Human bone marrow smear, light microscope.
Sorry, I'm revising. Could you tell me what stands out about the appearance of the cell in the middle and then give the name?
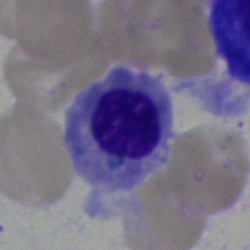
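Edge irregular, with small blunt bumps. Nucleus toward top of cell; wider band of cytoplasm below. Chromatin dense, dark purple throughout. No nucleolus visible. Erythroblast.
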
